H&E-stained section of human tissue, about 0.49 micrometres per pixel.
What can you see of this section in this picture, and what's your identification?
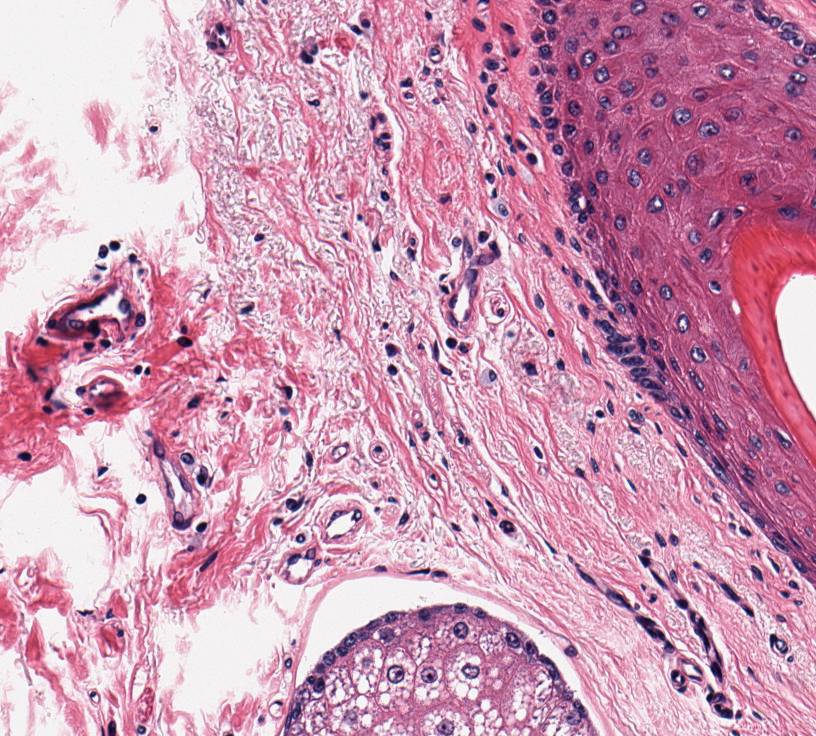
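Stratified squamous epithelium occupies the upper right of the field. Along its left border runs a row of dark, elongated basal nuclei. Keratinocytes above this basal row have abundant pink cytoplasm and round nuclei. At the bottom centre, a sebaceous lobule contains cells with finely vacuolated pale cytoplasm and central round nuclei. This is skin of the suprapubic region.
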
